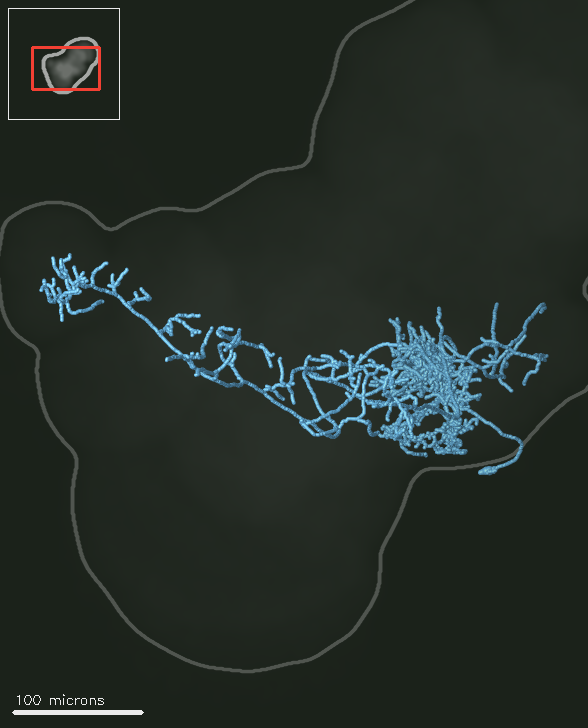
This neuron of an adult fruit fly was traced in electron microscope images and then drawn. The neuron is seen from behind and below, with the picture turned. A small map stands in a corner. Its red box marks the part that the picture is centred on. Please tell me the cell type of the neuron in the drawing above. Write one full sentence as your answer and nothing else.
The cell type this neuron represents is DNg102.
